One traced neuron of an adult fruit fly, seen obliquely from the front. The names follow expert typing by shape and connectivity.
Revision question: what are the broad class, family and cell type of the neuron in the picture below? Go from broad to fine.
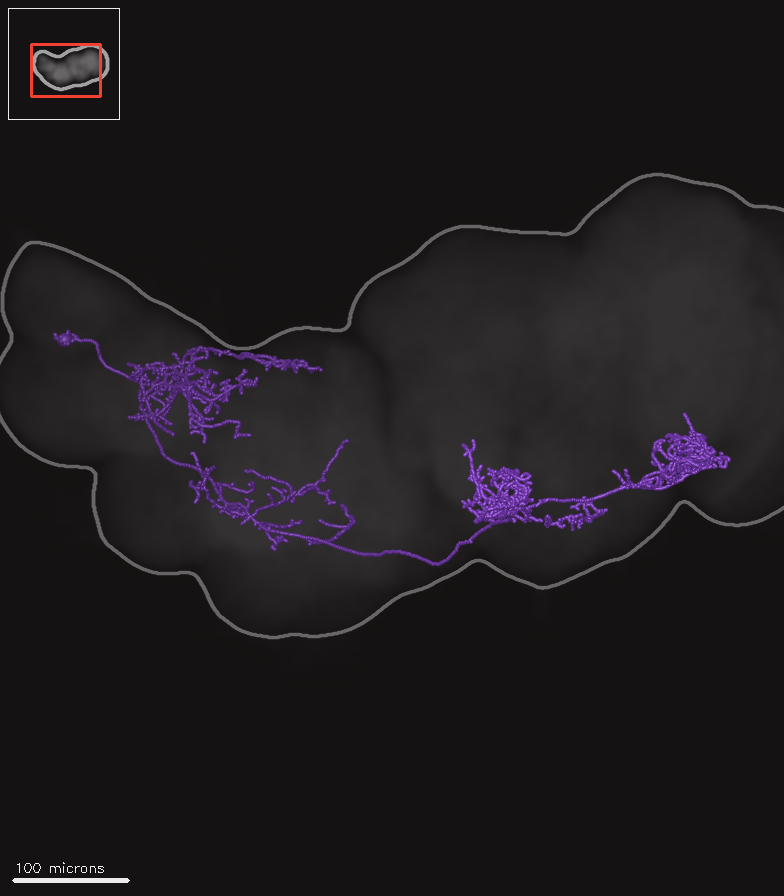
ascending neuron; hemilineage 17B; AN17B002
